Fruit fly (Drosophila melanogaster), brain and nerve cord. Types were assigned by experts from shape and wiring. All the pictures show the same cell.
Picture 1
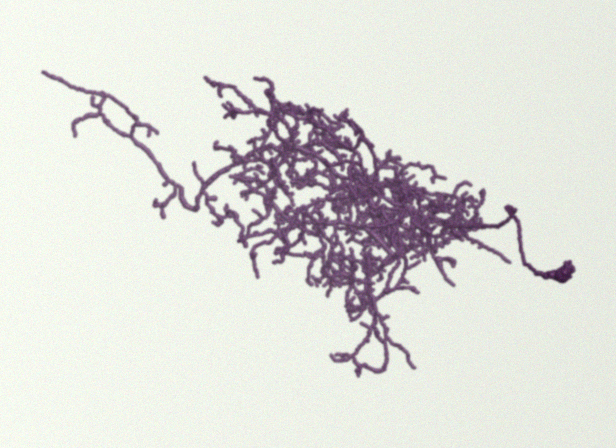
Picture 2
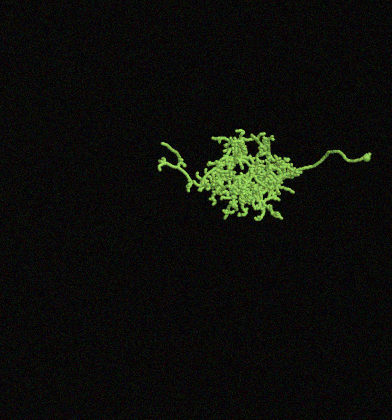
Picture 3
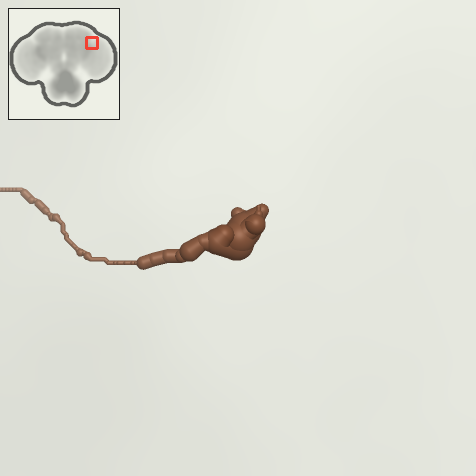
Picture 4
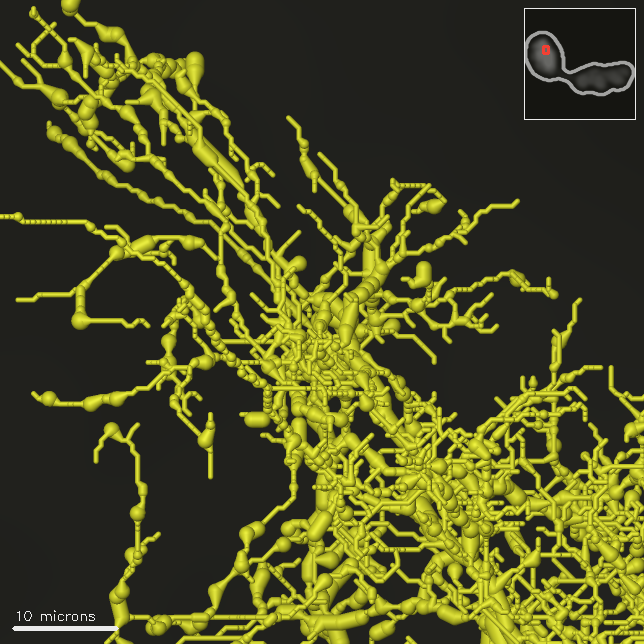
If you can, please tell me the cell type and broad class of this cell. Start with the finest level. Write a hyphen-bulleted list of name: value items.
- cell type: PS001
- broad class: central-brain intrinsic neuron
